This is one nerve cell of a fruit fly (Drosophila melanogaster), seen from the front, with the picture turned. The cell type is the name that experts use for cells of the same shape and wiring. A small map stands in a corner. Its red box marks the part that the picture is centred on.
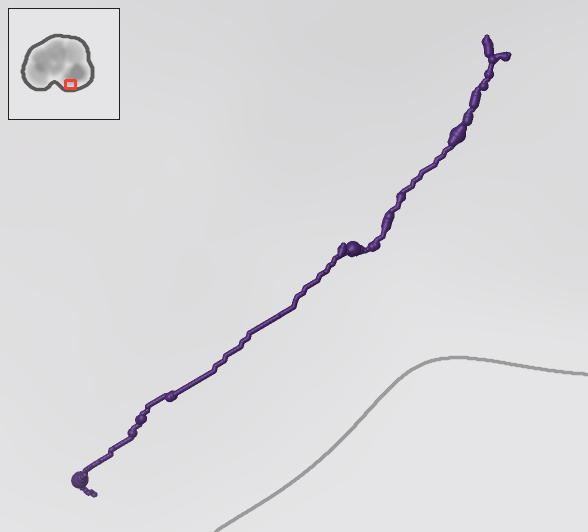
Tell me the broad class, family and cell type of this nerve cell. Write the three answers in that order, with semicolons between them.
sensory neuron entering the nerve cord; class chemosensory; SNch10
